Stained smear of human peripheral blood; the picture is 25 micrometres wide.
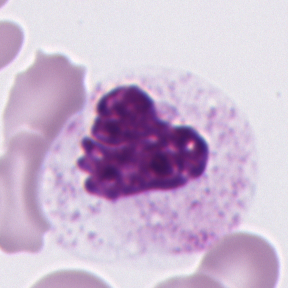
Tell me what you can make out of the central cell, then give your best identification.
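Starting with the nucleus, its outline is irregular and folded, with several shallow lobes, and it measures about 11 by 10 micrometres. It sits slightly towards the upper left of the cell rather than exactly central. Turning to the cytoplasm, fine pink-violet granules are scattered throughout, sparse enough that the pale cytoplasm shows clearly between them. The central cell is a segmented neutrophil.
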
